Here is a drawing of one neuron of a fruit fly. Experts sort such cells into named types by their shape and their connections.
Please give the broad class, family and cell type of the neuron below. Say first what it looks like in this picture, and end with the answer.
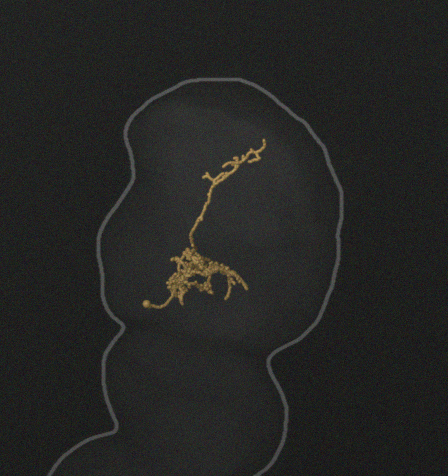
In this view it is taller than it is wide. Its broad class is central-brain intrinsic neuron. The family is hemilineage DL1_ventral. Its cell type is CL274.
